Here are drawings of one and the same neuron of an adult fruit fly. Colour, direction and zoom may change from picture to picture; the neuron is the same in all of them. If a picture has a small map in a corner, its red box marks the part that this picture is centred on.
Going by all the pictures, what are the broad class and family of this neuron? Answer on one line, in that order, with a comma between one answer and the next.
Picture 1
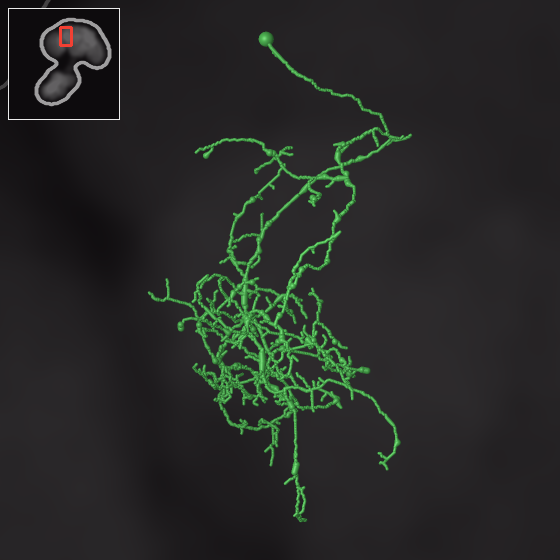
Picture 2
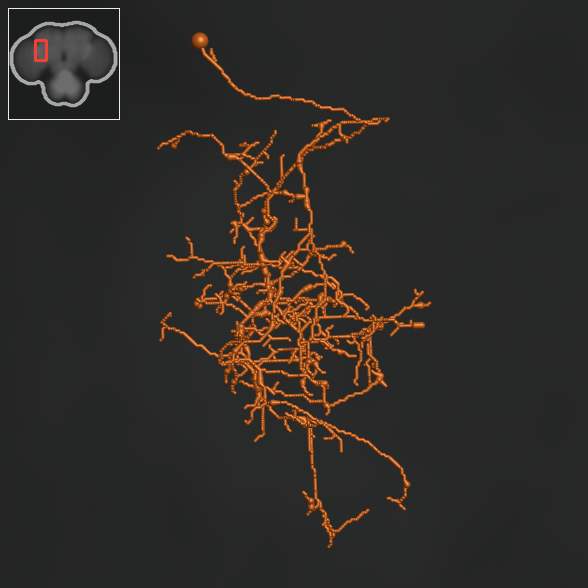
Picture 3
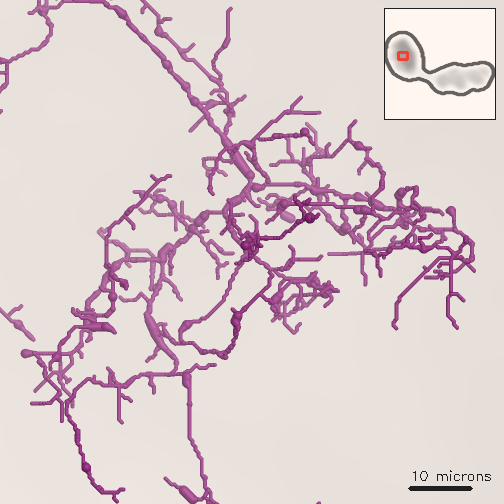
central-brain intrinsic neuron, hemilineage VLPl&d1_dorsal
